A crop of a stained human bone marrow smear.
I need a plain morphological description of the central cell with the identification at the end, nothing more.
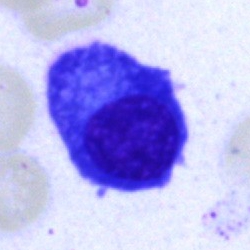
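Small blunt bulges along the right and lower edges make the outline irregular. The cytoplasm is abundant, fills most of the upper-left part of the cell, and is a deep, intense blue. In the upper left, the cytoplasm is mottled with paler patches. This is a plasma cell.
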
